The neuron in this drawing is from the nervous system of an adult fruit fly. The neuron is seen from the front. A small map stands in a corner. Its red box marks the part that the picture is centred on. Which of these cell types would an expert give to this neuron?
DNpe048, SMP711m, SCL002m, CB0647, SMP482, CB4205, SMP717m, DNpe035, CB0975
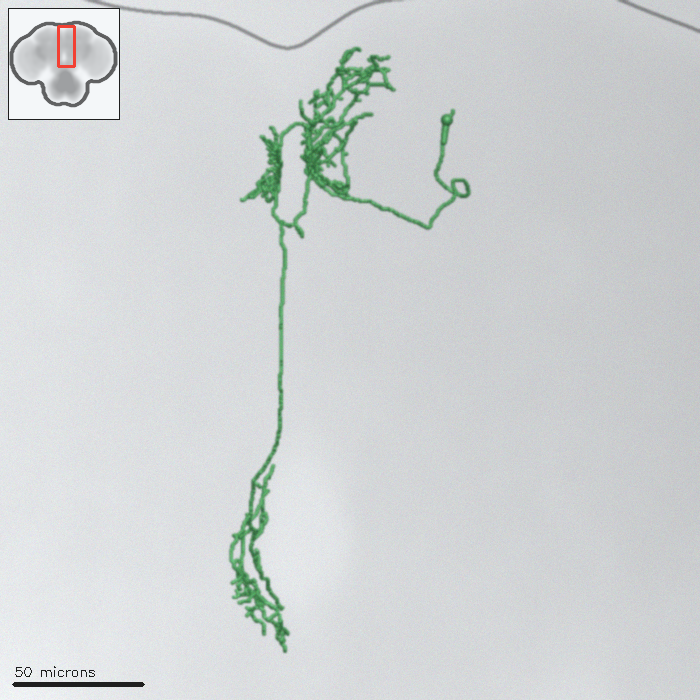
SMP482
